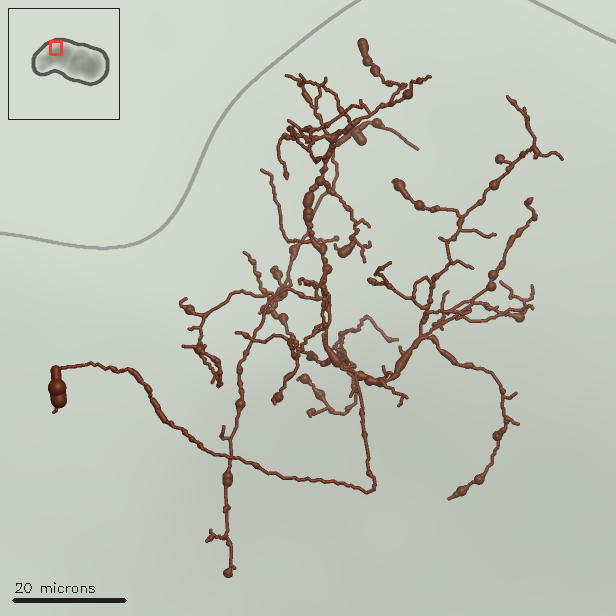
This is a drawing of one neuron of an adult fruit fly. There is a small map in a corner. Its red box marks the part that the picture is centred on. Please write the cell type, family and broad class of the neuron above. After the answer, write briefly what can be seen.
The cell type is IN21A042. Its family is hemilineage 21A. Its broad class is nerve-cord intrinsic neuron. From top to bottom in the picture it spans about 95 microns. The picture shows dozens of branch ends.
